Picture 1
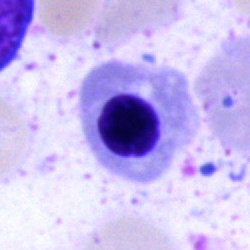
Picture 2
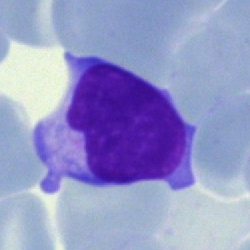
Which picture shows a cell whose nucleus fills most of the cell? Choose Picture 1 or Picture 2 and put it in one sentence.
For the cell in picture 2, the cytoplasm forms just a thin rim.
